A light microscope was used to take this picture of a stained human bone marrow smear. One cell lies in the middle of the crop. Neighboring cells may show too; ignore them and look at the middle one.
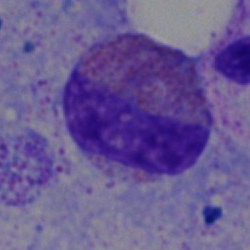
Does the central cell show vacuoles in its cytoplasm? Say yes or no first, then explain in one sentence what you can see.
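No. No vacuoles are seen in the cytoplasm.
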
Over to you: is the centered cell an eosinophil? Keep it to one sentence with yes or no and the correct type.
Yes, the middle cell is properly termed an eosinophil.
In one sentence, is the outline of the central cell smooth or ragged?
Nothing juts out from the margin, which is smooth throughout.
